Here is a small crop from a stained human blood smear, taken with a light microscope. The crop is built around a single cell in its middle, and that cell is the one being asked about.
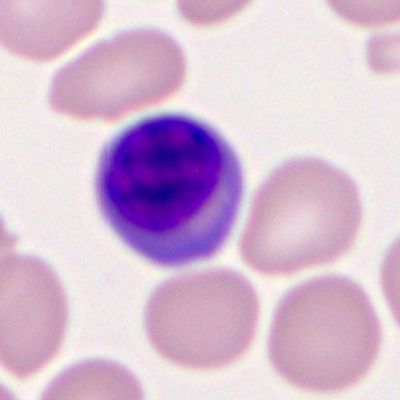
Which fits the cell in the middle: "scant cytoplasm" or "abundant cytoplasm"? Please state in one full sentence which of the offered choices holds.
Most of this cell is taken up by its nucleus.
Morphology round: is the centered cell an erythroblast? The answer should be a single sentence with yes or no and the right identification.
Yes, what sits in the middle of the crop is an erythroblast.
